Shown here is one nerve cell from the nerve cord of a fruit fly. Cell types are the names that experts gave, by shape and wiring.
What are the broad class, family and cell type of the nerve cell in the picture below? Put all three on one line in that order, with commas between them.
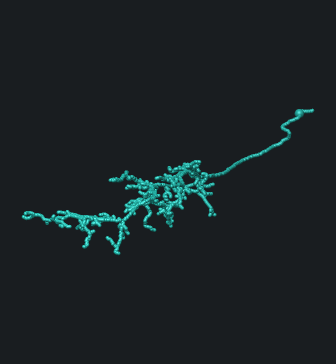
nerve-cord intrinsic neuron, hemilineage 03B, IN03B083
